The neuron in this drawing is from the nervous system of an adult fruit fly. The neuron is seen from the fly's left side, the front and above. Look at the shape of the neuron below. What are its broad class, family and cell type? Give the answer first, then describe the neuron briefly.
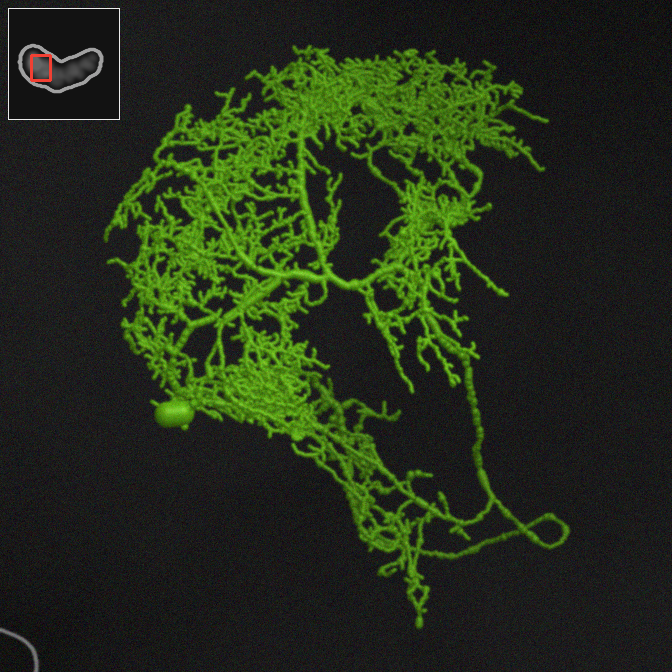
It is a central-brain intrinsic neuron. Its family is MBON. Its cell type is MBON35. Its cell body lies on the left of the picture. The picture shows more than a hundred branch ends.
